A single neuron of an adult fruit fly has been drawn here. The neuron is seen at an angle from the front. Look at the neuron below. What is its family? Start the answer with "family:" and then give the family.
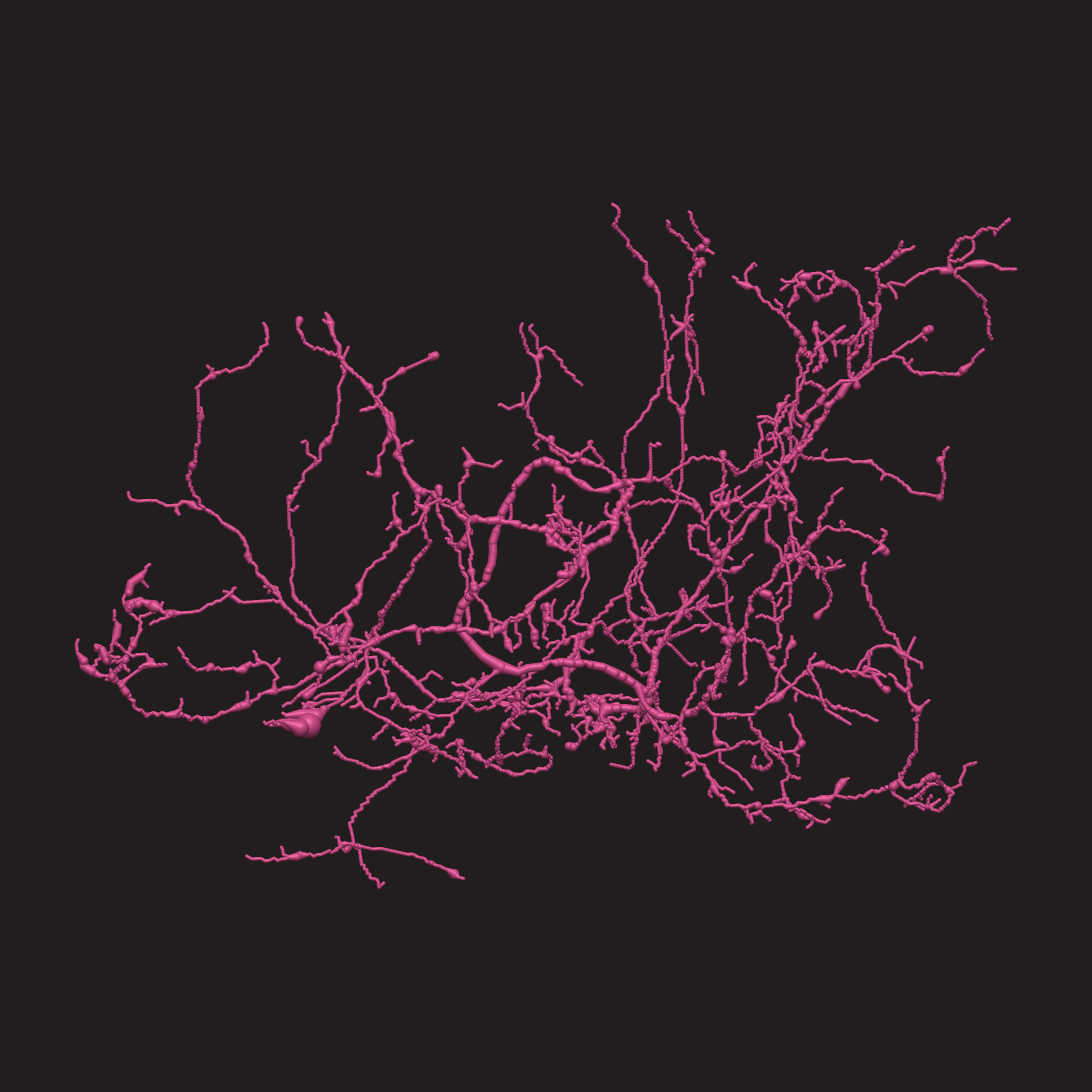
family: hemilineage 10B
